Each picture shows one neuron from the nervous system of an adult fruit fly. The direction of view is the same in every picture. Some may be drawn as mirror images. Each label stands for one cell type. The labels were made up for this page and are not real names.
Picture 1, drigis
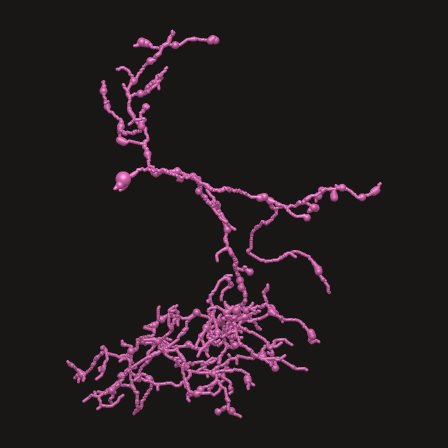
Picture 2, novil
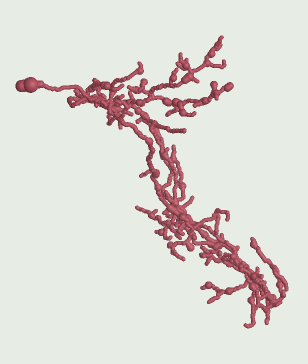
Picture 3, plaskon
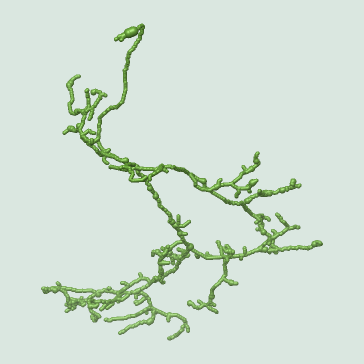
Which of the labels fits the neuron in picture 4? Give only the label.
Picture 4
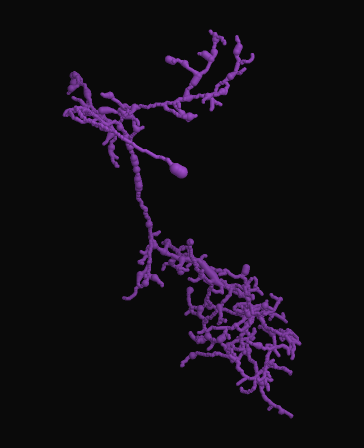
drigis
